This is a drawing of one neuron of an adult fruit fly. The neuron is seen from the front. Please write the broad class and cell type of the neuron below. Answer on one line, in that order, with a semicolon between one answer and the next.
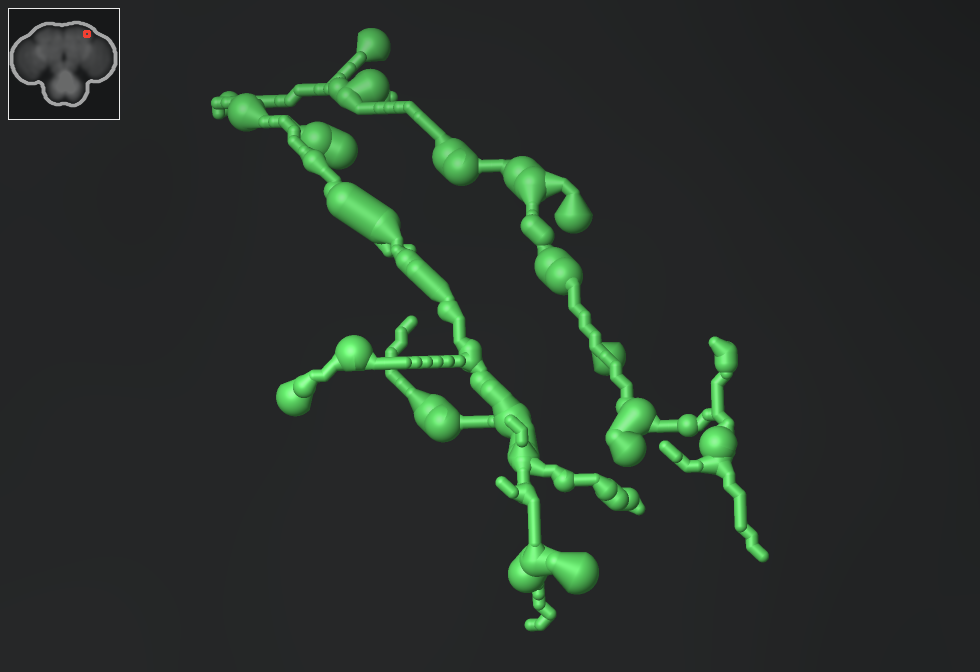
central-brain intrinsic neuron; SLP383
